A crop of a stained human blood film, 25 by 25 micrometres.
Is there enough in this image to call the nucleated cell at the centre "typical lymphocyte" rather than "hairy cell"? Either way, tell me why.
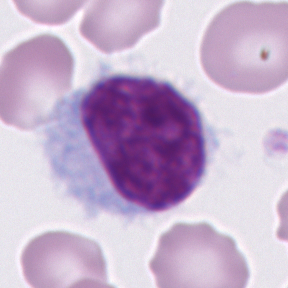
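Hairy cell, not typical lymphocyte. Cytoplasmic margin fringed by fine hair-like projections; cytoplasm pale greyish blue. Cell about 14 micrometres across; nucleus oval, about 12 by 10 micrometres, placed toward the right. Nuclear outline smooth, without lobes or indentations. Chromatin finely mottled, not coarsely clumped.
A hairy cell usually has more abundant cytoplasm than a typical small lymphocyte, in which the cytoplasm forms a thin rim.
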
